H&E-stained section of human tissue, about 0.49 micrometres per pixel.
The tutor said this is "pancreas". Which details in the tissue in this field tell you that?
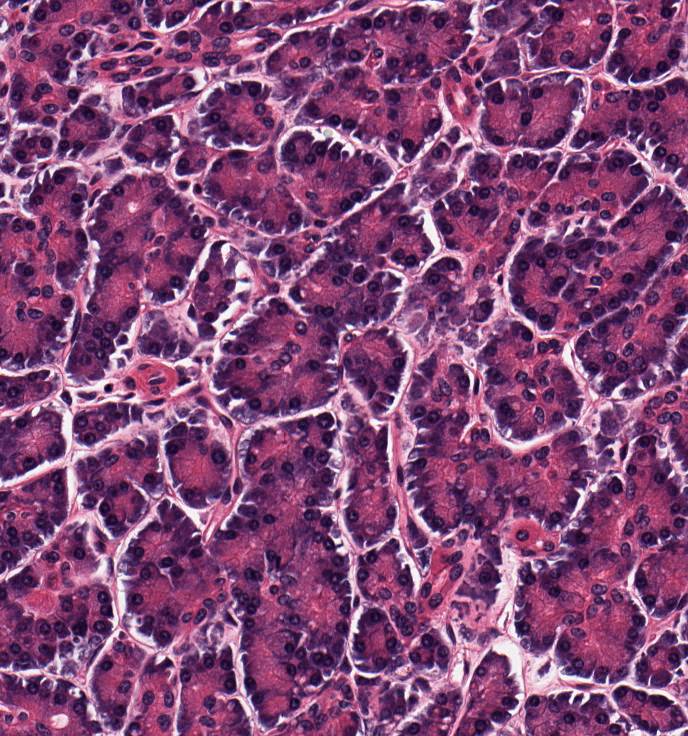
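The whole field, edge to edge, is closely packed rounded acini with only thin strands of stroma between them, and that much fits pancreas.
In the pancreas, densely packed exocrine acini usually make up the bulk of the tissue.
The acinar cells hold round, dark nuclei toward their base, at the outer rim of each acinus. Their cytoplasm is densely stained purplish-pink and finely granular, without clear vacuoles, which I'd also count in favour.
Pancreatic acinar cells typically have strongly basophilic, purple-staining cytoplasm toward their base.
The lumina are tiny, barely visible at the acinar centres.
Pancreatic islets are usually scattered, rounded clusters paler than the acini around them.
That I don't find here, since acini and thin stroma fill the whole field.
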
